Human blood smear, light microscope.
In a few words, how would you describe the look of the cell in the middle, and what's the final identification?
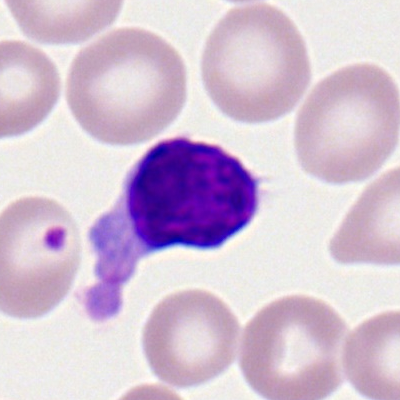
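Nucleus fills almost all of the cell's main body. No nucleoli seen. Small pointed projection from right edge. No vacuoles visible. Cell: lymphocyte.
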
